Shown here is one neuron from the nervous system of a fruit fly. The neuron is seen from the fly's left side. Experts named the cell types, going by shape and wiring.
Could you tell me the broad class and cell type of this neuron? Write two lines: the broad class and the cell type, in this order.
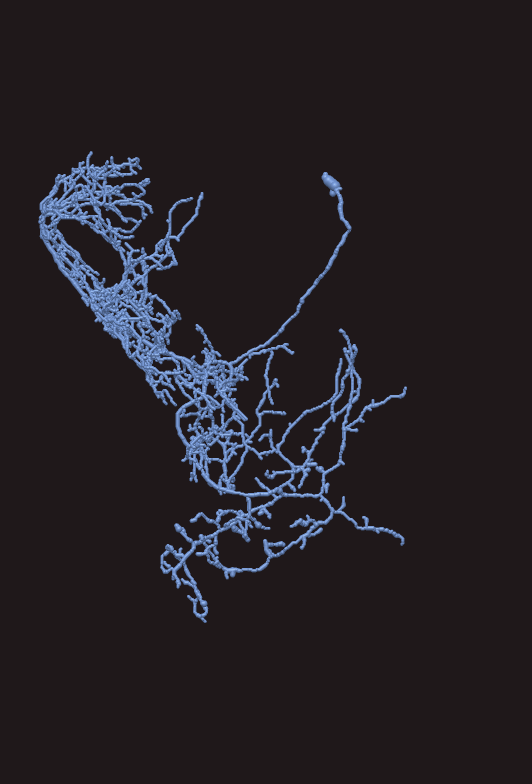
central-brain intrinsic neuron
CRE100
